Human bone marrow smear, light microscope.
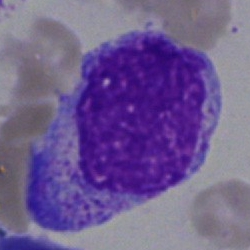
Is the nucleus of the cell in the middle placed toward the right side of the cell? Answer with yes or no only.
Yes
